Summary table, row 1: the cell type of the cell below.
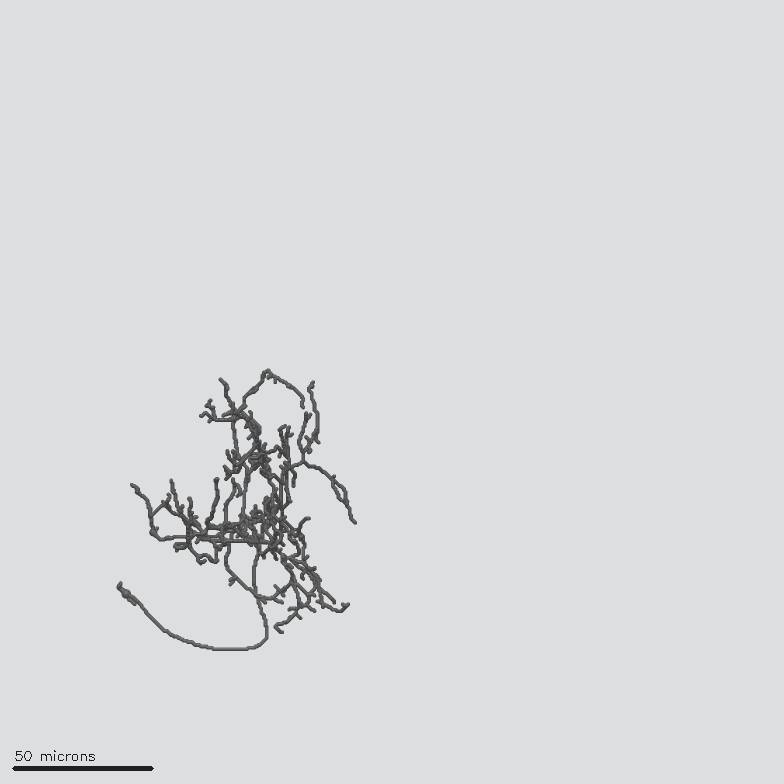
IN20A.22A017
